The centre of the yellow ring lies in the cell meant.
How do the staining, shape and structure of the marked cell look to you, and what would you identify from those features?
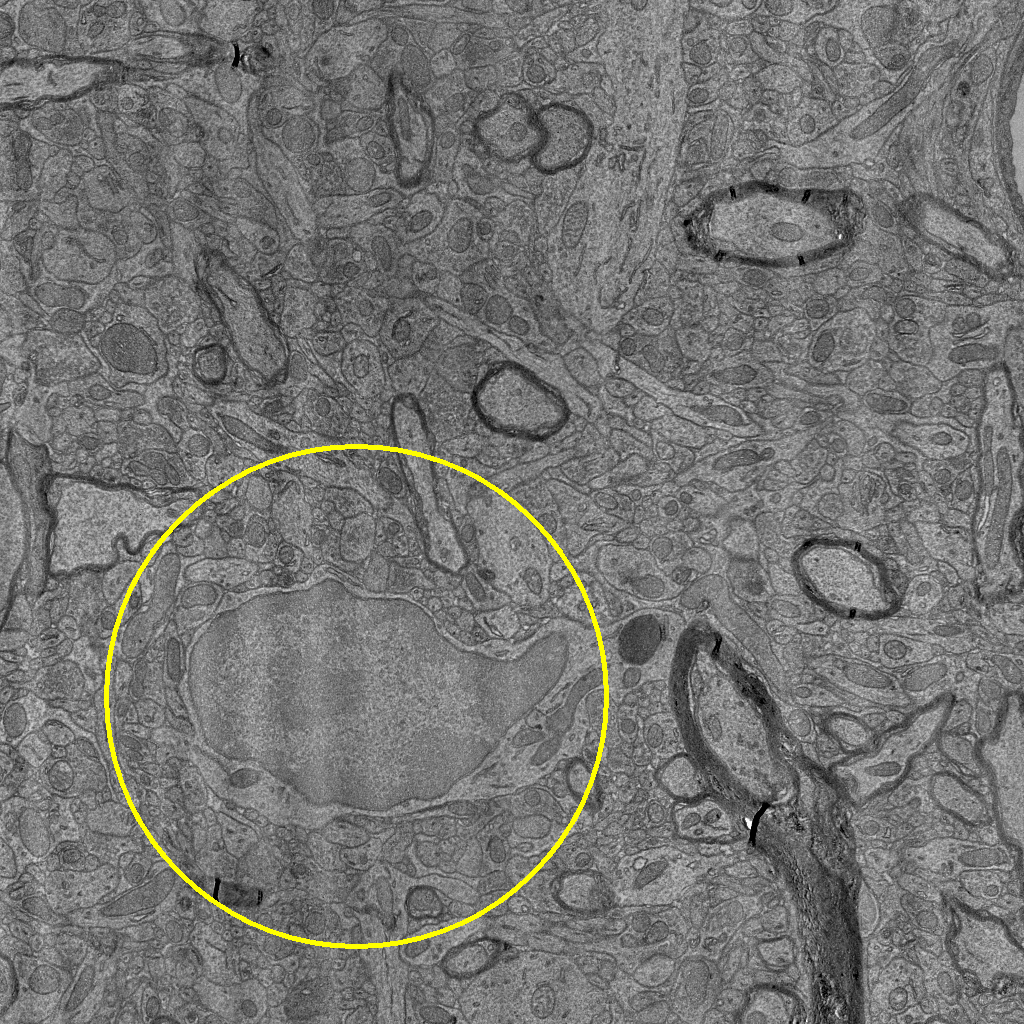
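Within the ring lies the complete outline of the nucleus. Its chromatin is finely granular throughout, and no dark clumps line the envelope. No nucleolus is visible, and the cytoplasm shows no stacks of rough endoplasmic reticulum. This is a microglial cell.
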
